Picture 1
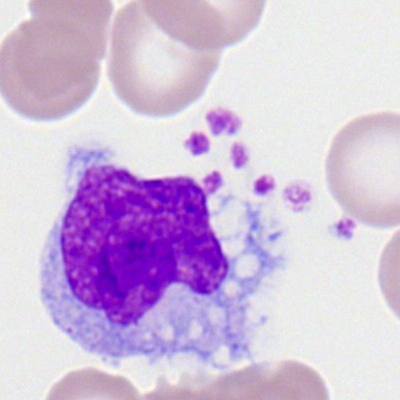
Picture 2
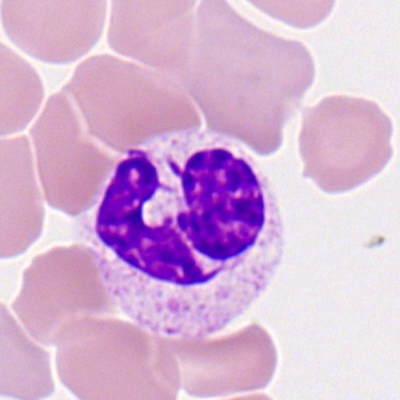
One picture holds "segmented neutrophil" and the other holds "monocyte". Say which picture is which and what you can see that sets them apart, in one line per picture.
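In picture 1 we see a monocyte: Several clear vacuoles lie in the cytoplasm to the right of the nucleus.
In picture 2 we see a segmented neutrophil: The cytoplasm shows no vacuoles.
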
